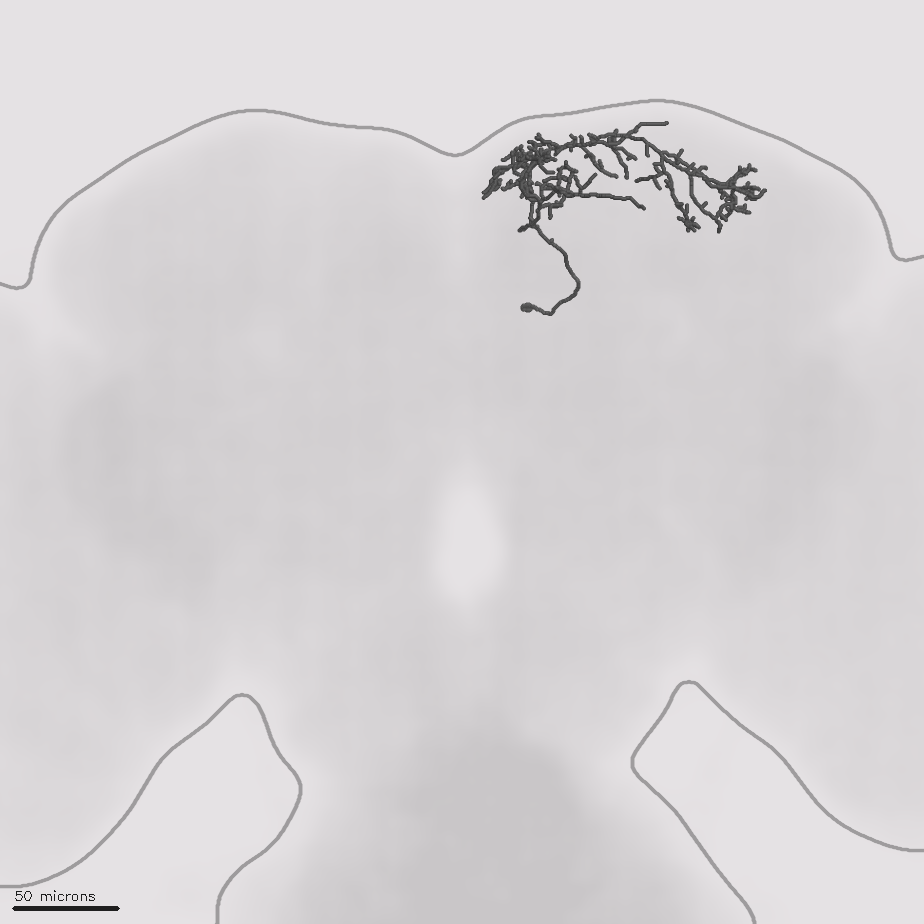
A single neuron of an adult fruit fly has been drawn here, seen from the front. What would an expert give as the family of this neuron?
hemilineage DM4_dorsal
